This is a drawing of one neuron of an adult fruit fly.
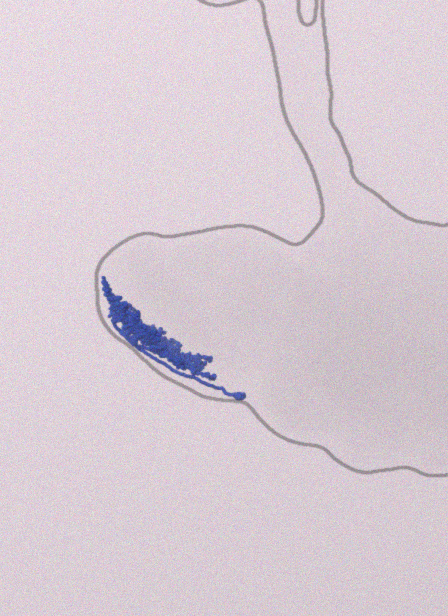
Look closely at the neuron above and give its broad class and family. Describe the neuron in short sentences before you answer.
It lies in the brain. In this view it is about as wide as it is tall. Its broad class is optic-lobe intrinsic neuron. The family is Dm.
